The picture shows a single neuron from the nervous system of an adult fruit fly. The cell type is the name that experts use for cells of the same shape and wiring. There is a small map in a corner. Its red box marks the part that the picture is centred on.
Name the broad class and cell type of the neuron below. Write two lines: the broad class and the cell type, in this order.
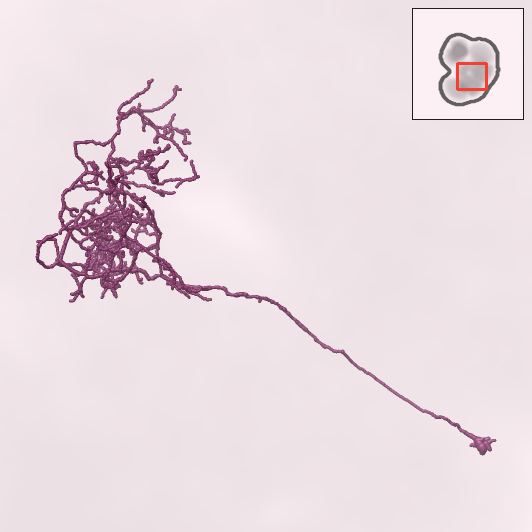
central-brain intrinsic neuron
PRW071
